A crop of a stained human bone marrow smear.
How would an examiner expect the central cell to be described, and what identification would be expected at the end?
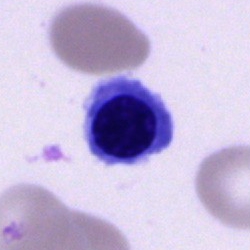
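In the central cell, the cytoplasm is a deep blue and forms a rim that is wider on the right side of the nucleus than on the left. Neither granules nor vacuoles can be seen in the cytoplasm. The cell is an erythroblast.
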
